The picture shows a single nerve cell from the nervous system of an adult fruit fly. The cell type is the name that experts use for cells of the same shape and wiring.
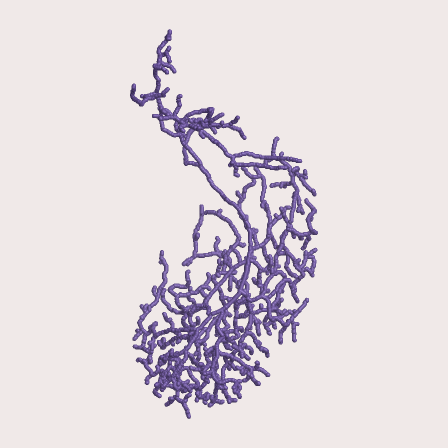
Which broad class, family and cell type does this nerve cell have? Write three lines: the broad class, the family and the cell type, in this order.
visual projection neuron
hemilineage VPNp&v1_posterior
LT67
